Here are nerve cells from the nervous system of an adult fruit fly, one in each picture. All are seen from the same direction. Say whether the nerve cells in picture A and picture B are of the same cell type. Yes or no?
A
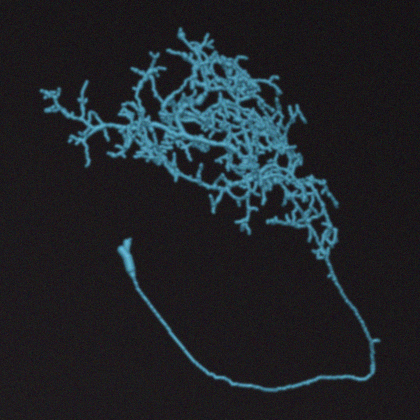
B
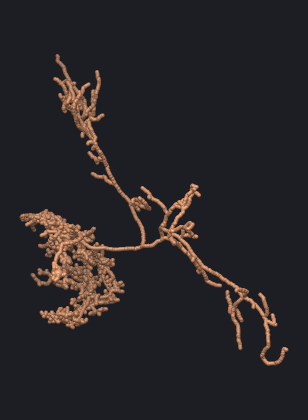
no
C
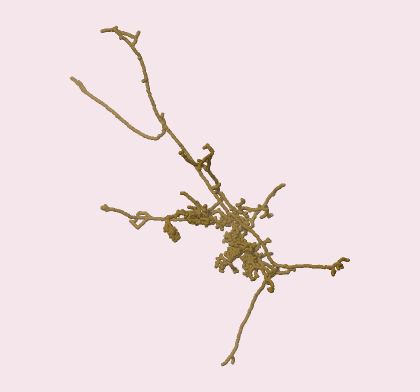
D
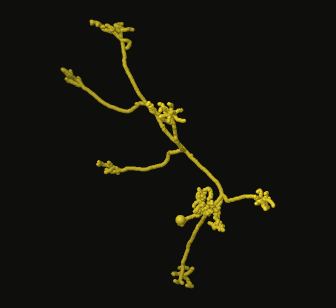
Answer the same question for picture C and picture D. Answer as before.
yes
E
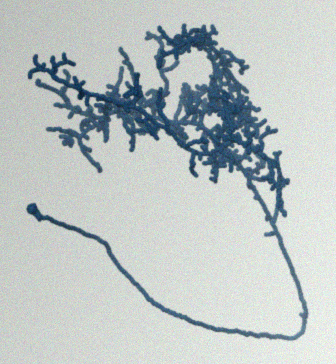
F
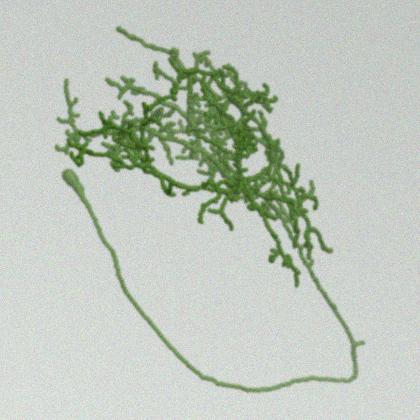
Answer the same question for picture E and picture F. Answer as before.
yes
